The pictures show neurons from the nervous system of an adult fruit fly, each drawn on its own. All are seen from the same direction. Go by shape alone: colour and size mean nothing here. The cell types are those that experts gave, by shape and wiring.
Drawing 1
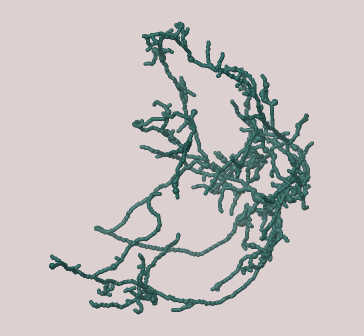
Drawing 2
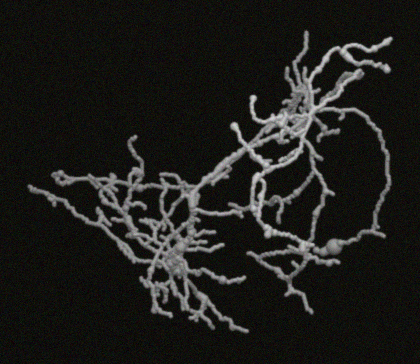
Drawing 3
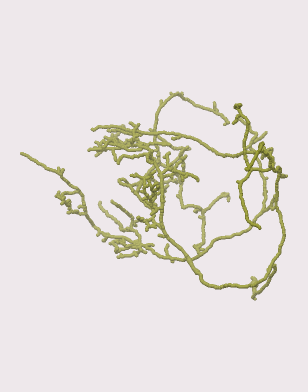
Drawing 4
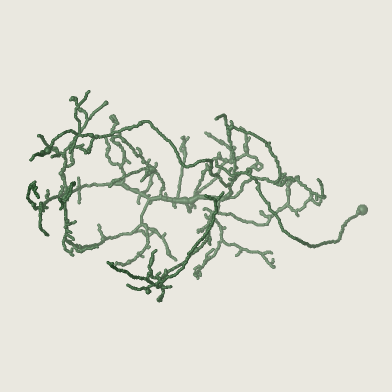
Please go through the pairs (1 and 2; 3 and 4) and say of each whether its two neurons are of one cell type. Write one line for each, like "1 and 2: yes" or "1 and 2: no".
1 and 2: no
3 and 4: no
